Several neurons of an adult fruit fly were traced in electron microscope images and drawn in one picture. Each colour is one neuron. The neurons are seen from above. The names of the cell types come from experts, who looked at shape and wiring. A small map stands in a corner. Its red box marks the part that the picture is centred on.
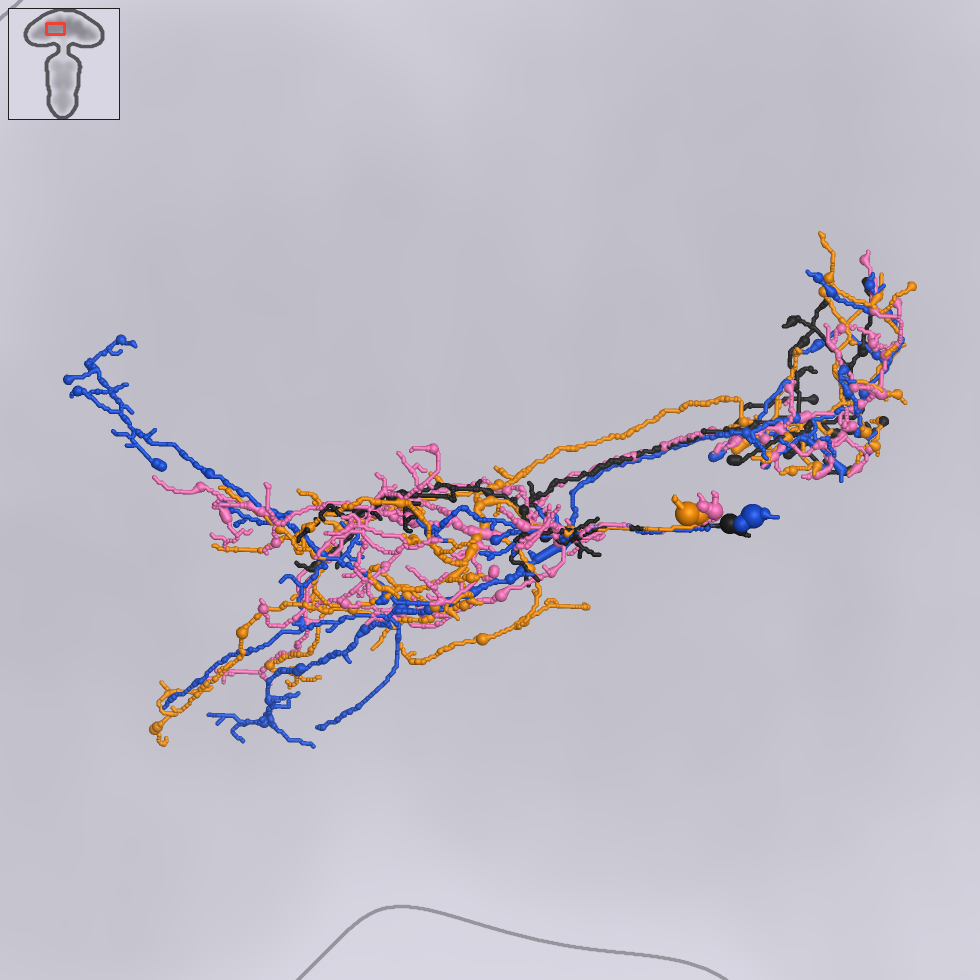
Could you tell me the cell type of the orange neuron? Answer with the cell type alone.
SLP412_b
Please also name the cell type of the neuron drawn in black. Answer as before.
SMP426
